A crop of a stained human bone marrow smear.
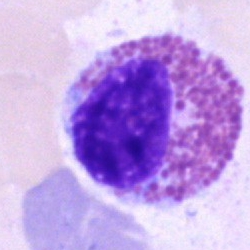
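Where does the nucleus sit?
Toward the left side, with the granular cytoplasm mostly to its right.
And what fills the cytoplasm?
Packed reddish-pink granules, coarse and round, of fairly even size.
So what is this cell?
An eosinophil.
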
